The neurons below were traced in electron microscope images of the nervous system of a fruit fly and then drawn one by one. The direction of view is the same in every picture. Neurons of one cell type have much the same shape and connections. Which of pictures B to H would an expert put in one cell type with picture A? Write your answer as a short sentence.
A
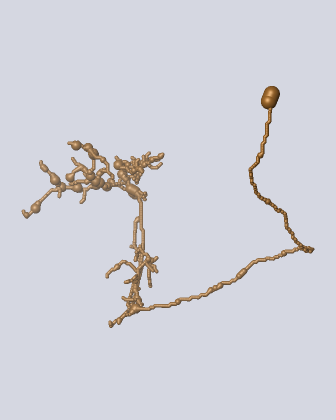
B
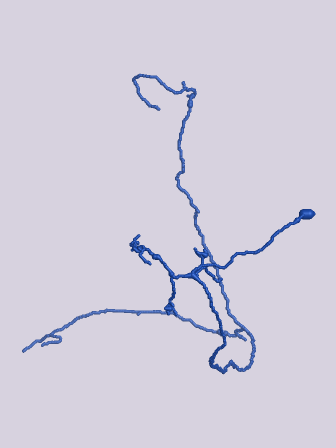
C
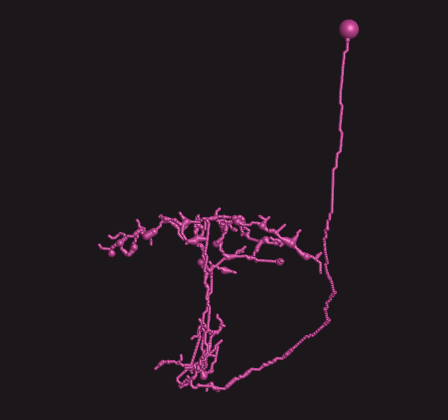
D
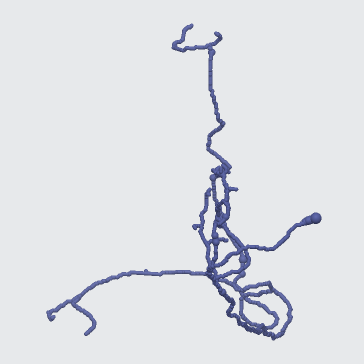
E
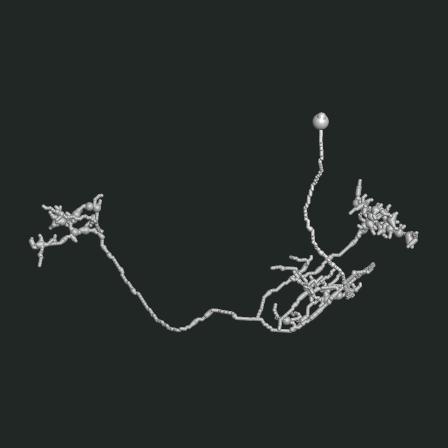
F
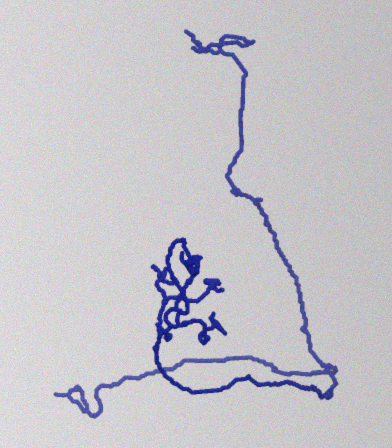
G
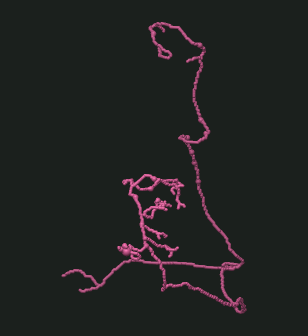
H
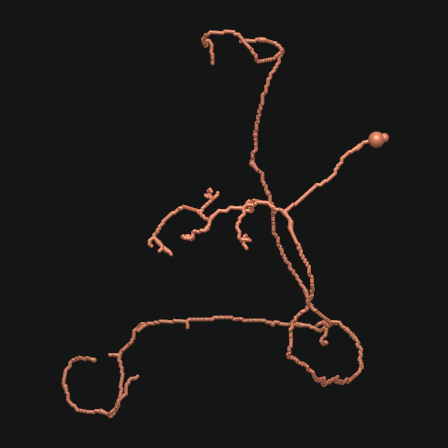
Picture C and picture E are of the same cell type.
